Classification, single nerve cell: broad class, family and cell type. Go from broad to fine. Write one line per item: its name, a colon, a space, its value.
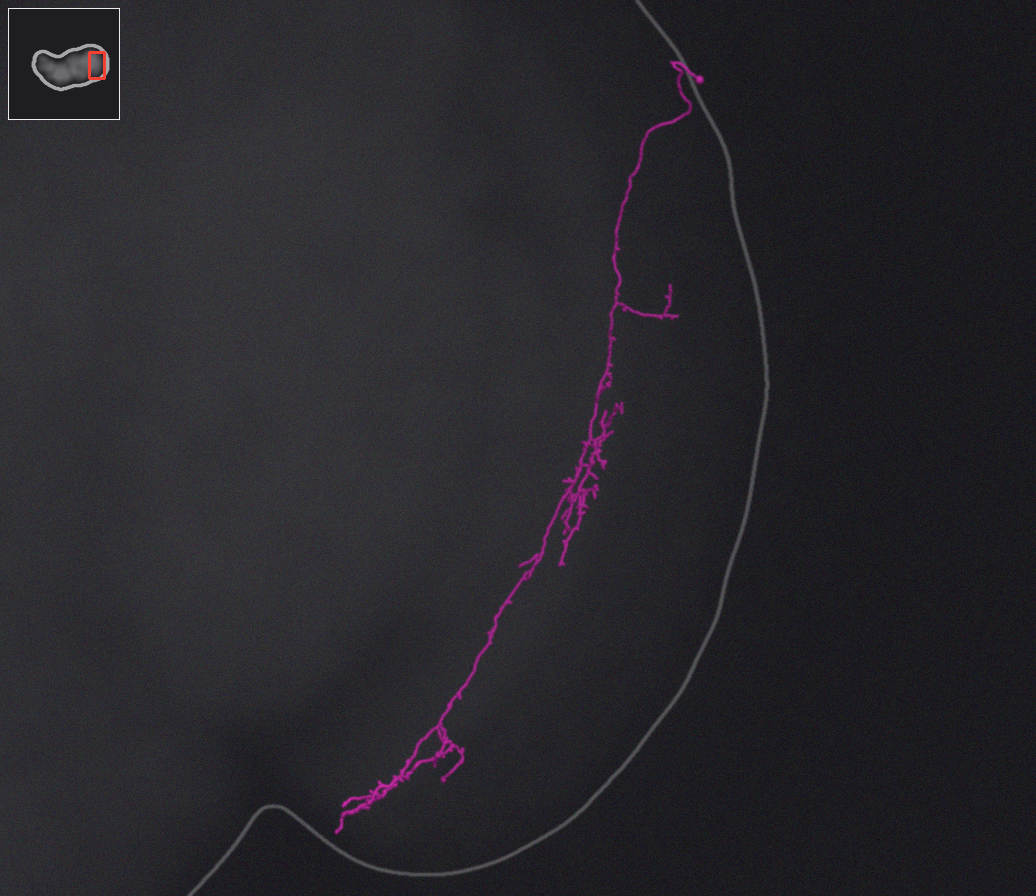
broad class: optic-lobe intrinsic neuron
family: Cm
cell type: Cm10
